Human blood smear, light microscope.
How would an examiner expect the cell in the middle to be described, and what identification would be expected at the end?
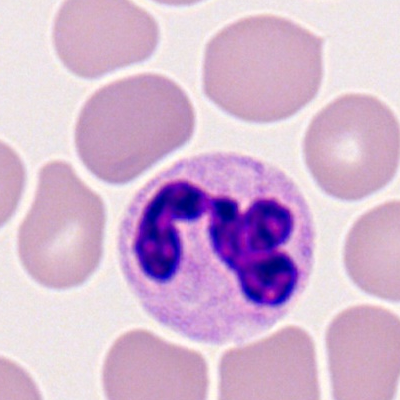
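Chromatin is dark purple and coarsely clumped. Nucleoli are not visible in the nucleus. Fine, faint granules are present throughout the cytoplasm. Vacuoles are not seen in the cytoplasm. The cell is a segmented neutrophil.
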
